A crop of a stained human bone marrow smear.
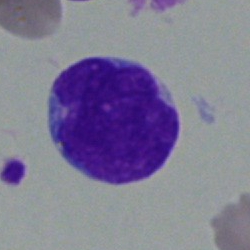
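Blast, the central cell of a stained human bone marrow smear. Roughly round outline, with the nucleus filling nearly the whole cell. Shallow notch in the nuclear outline at upper right. No cytoplasmic granules visible.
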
